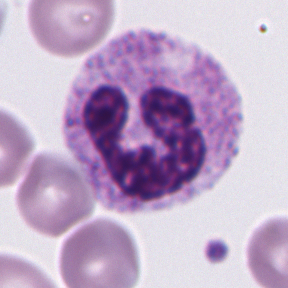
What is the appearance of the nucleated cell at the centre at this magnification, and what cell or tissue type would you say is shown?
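Cell roughly round in outline. Nucleus curved, opening toward the top; no nucleoli visible. Cytoplasm filled with fine lilac-violet granules. Name: segmented neutrophil.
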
